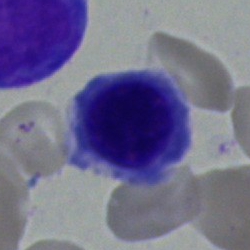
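Erythroblast, the central cell of this stained bone marrow smear. Its nucleus, I note, fills most of the cell, with chromatin a deep, dense dark purple; only a narrow rim of blue cytoplasm remains, and at the lower left that edge looks ragged, with small bulges.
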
